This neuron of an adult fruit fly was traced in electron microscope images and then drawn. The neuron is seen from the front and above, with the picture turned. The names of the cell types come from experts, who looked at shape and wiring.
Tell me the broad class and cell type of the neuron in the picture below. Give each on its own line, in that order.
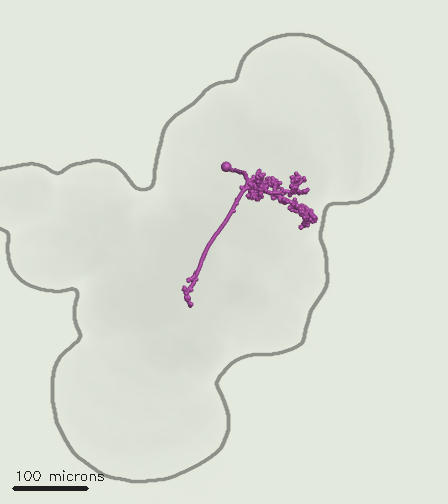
central-brain intrinsic neuron
AMMC-A1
